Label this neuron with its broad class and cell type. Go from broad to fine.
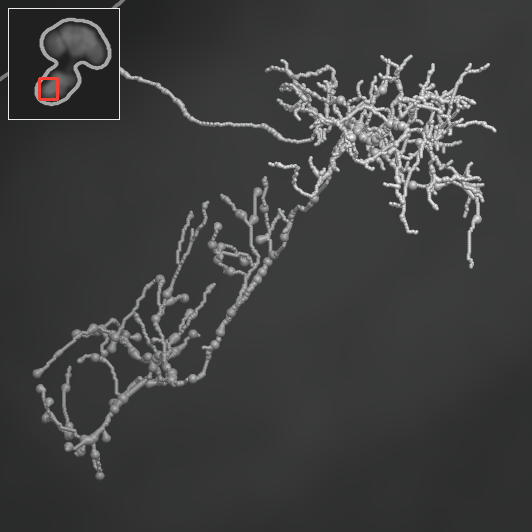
nerve-cord intrinsic neuron; INXXX337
